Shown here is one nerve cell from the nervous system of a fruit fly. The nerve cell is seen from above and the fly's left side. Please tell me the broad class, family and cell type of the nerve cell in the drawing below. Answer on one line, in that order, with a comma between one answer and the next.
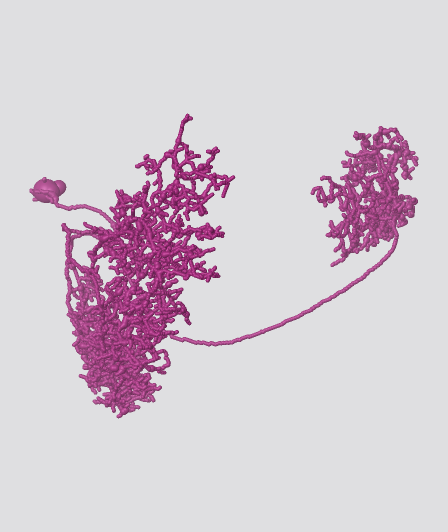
optic-lobe intrinsic neuron, MeLo, MeLo8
